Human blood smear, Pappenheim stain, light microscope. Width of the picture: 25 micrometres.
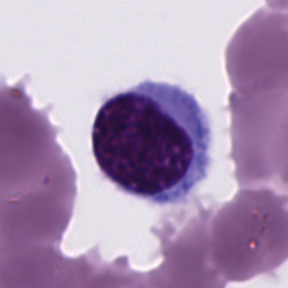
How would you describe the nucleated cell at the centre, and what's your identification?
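Roughly round in outline, the cell has a slightly frayed edge. Its nucleus is oval, about 9 by 8 micrometres, with a smooth contour free of any indentation, and it lies toward the left of the cell. The chromatin is dark purple and coarsely clumped, broken by small paler gaps. Blue cytoplasm forms a crescent that is widest on the right side of the nucleus. The cell is a hairy cell.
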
